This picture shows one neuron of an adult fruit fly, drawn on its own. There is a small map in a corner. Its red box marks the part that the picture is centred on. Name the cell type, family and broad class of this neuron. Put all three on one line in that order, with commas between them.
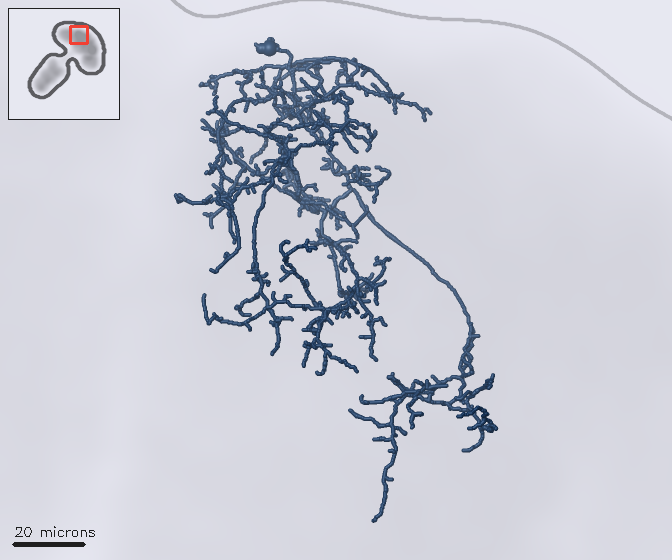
CB2453, hemilineage VLPl2_medial, central-brain intrinsic neuron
